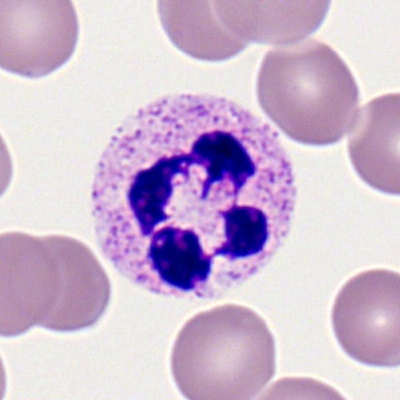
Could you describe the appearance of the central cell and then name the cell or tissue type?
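I count four separate lobes in this nucleus, arranged in a ring around a pale central patch of cytoplasm. Their chromatin is dense and stains dark purple. The outline of the whole cell is round and smooth. What I'm looking at in the centre is a segmented neutrophil.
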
